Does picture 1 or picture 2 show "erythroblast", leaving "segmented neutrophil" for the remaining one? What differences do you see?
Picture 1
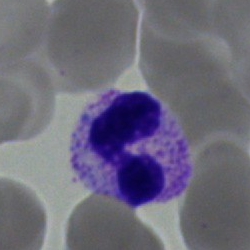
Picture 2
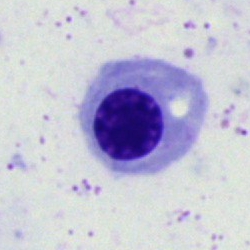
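Picture 1 shows the segmented neutrophil; picture 2 shows the erythroblast. The principal difference lies in the cytoplasm: in picture 1 it is filled with purple granules, whereas in picture 2 it shows no granules.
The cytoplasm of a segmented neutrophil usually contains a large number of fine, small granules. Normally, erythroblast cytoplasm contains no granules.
In picture 2 the nucleus sits off-centre toward the left side of the cell, so the rim of cytoplasm is widest on its right. A single round clear vacuole lies in that cytoplasm, to the right of the nucleus. Both cells have dense, dark purple chromatin, and neither shows a nucleolus.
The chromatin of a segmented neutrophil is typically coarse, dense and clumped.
The cell in picture 1 has a round outline.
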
